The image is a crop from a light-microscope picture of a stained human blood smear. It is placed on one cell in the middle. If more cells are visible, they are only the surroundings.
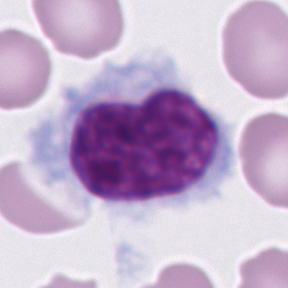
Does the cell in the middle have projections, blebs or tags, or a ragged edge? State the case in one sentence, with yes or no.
Yes, this cell has a rough edge that is ragged or bears projections, blebs or tags.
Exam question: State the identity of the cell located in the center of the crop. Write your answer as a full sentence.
Looking at the middle of the crop, the cell there is a hairy cell.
